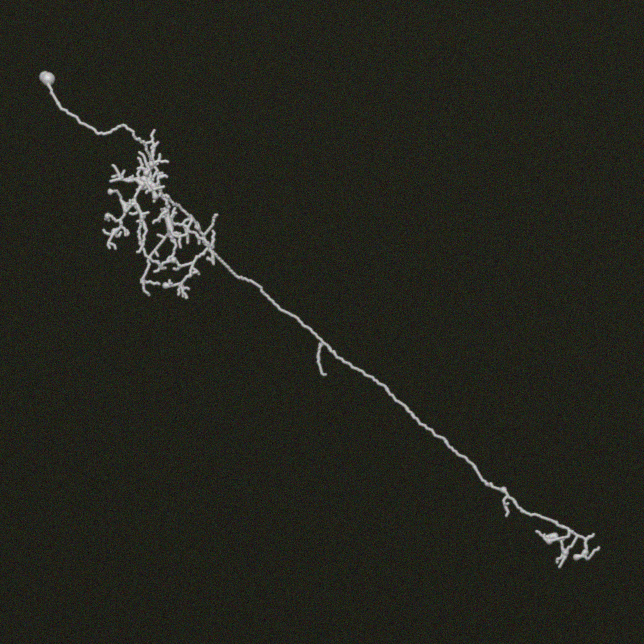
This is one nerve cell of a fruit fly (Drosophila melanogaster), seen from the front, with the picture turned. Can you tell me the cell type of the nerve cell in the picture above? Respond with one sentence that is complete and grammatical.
The cell type name for this nerve cell is TmY10.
